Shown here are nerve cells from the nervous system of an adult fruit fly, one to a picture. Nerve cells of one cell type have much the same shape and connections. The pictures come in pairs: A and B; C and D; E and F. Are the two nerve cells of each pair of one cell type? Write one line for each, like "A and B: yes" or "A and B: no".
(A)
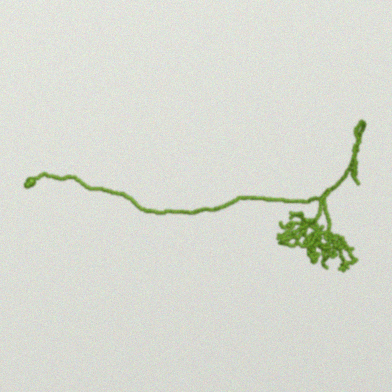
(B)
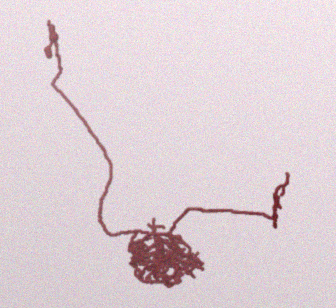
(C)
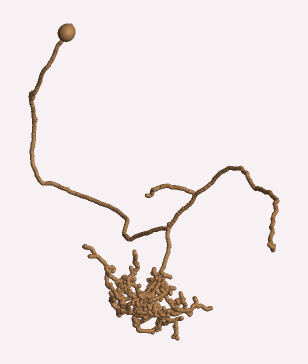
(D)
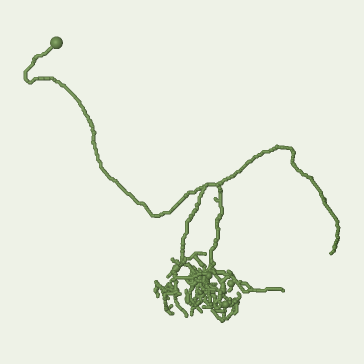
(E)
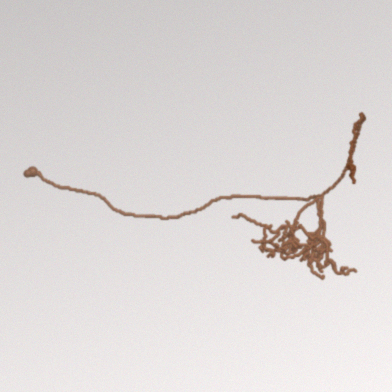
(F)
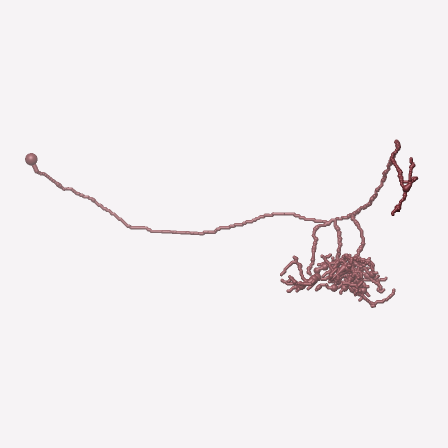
A and B: yes
C and D: yes
E and F: yes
